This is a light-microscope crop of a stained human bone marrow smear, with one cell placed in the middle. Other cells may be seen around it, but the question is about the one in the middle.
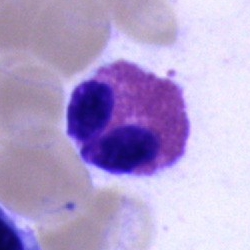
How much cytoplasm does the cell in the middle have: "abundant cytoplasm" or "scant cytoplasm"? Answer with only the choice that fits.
Abundant cytoplasm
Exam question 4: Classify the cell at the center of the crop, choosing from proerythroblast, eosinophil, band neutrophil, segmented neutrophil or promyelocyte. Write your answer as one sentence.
Within this crop, an eosinophil occupies the central position.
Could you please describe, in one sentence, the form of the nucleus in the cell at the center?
The nucleus is segmented, with two or more lobes present.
